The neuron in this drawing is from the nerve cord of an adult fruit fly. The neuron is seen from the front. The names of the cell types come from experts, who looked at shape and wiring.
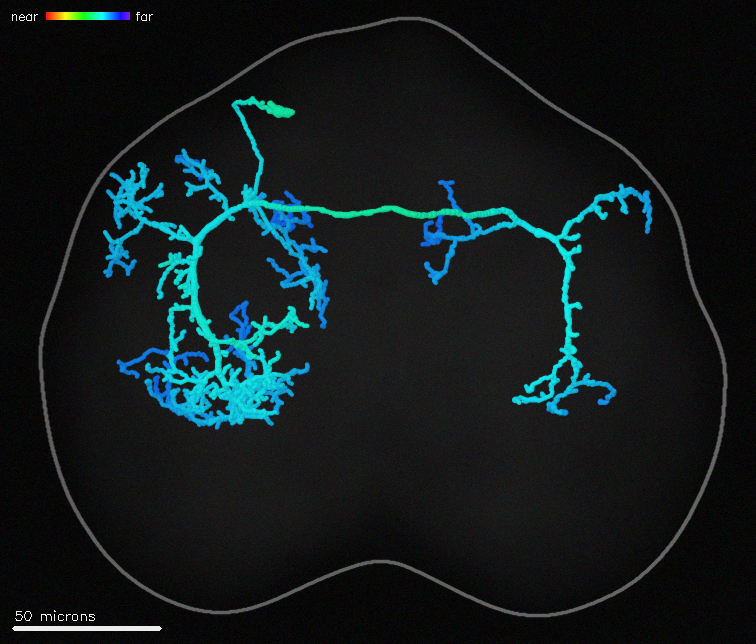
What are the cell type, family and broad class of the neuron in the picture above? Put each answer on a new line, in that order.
IN19B035
hemilineage 19B
nerve-cord intrinsic neuron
